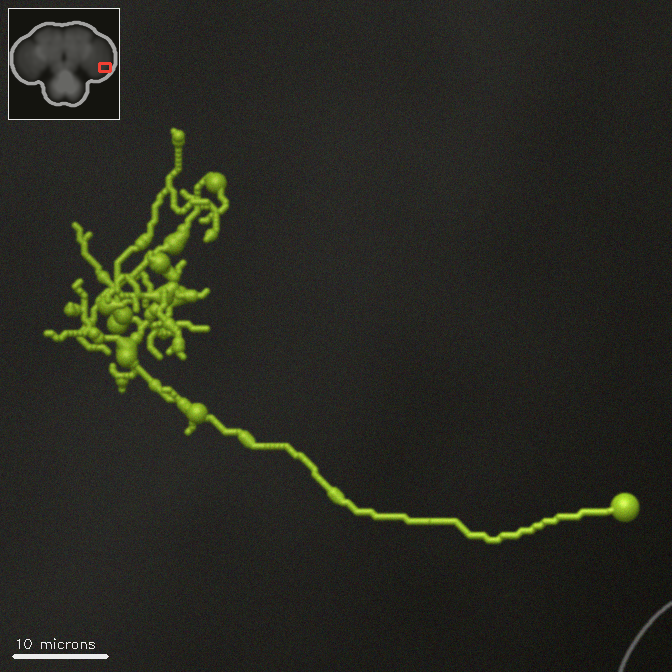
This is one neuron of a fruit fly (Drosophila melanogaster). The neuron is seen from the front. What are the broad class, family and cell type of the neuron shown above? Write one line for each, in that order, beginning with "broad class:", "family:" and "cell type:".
broad class: optic-lobe intrinsic neuron
family: Cm
cell type: Cm1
